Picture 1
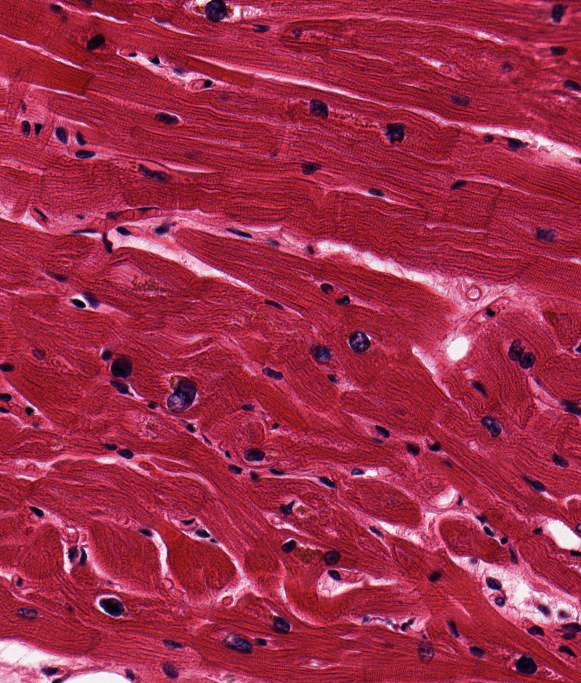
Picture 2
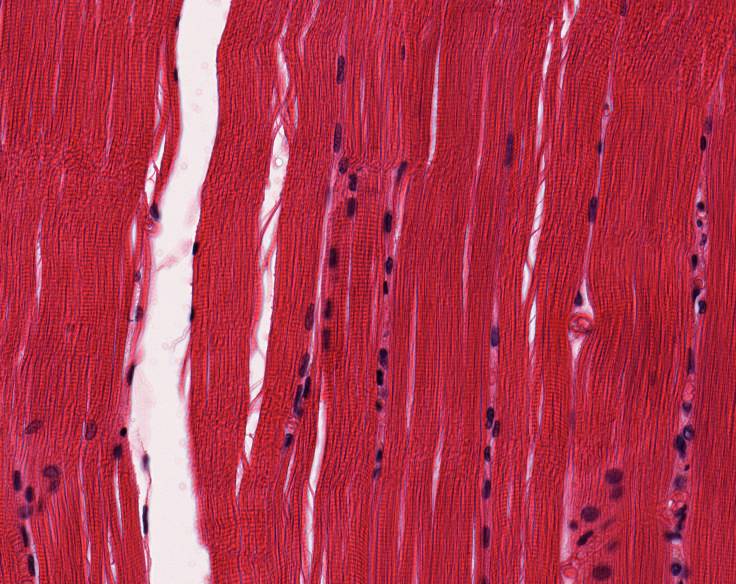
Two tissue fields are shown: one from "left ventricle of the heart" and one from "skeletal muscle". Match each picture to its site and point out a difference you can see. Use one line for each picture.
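Site of picture 1: left ventricle of the heart. The oval muscle-cell nuclei lie centrally within the fibres.
Site of picture 2: skeletal muscle. The dark purple, elongated nuclei lie along the edges of the fibres rather than in their centres.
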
